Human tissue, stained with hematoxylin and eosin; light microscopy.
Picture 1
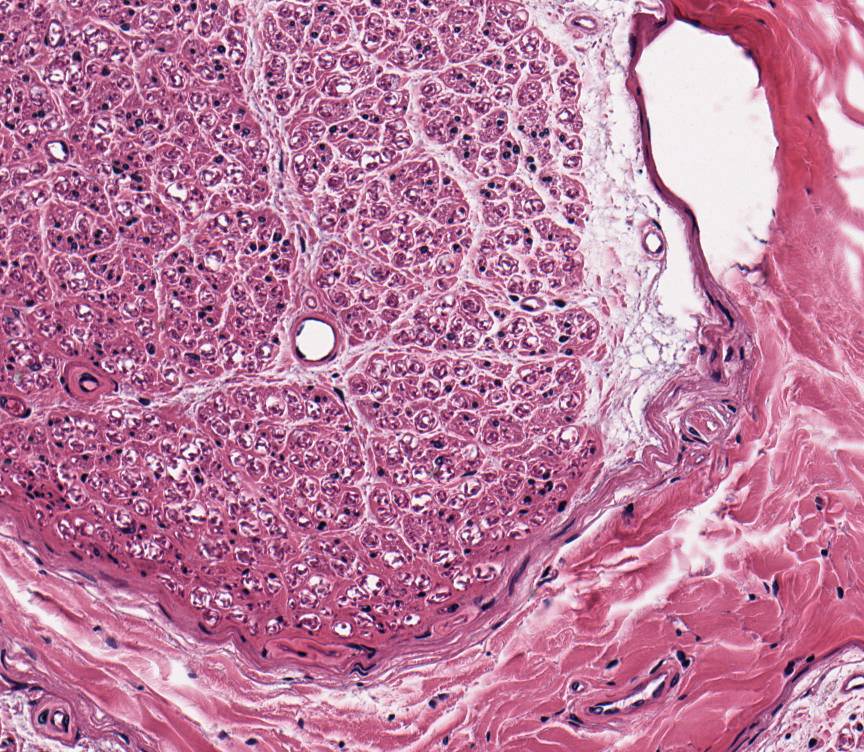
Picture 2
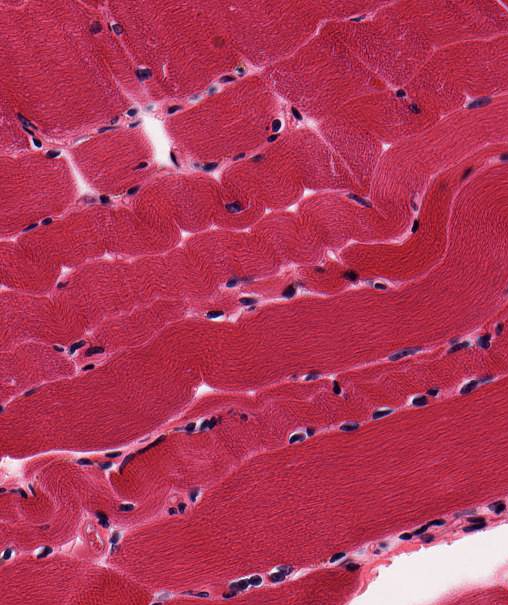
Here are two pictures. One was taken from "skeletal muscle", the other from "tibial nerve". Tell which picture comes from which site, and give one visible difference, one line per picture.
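Site of picture 1: tibial nerve. A large rounded bundle of nerve fibres cut in cross section fills the left and centre of the field.
Site of picture 2: skeletal muscle. Long muscle fibres run across the field from left to right in roughly parallel bands.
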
